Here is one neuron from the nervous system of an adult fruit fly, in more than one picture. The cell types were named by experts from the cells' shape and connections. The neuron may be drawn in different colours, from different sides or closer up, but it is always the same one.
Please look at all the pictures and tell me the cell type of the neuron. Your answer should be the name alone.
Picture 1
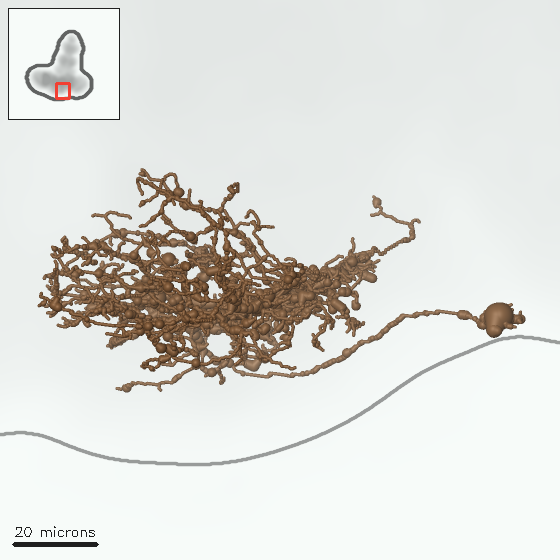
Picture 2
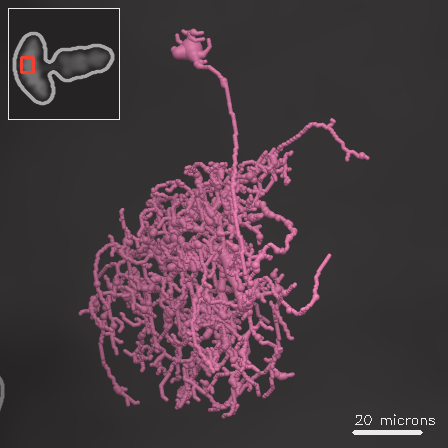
GNG094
